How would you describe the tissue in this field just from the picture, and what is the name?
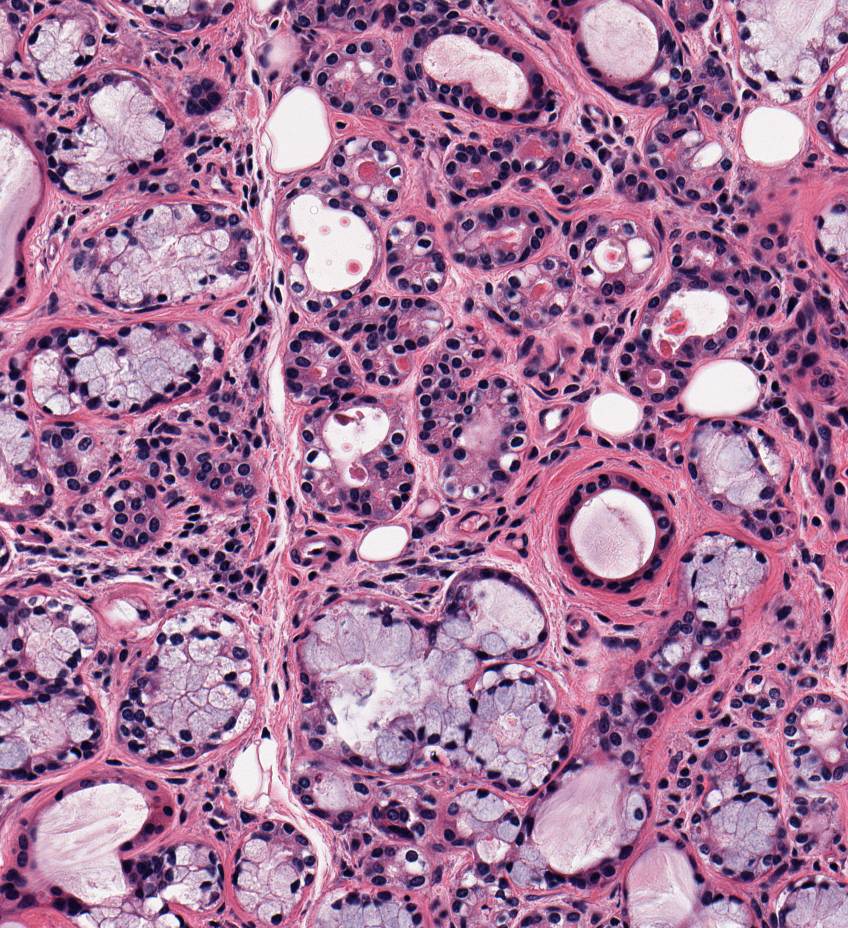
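Glandular units sit packed in rounded nests, thin bands of pink collagenous stroma between them. Mucous acini predominate on the left and along the bottom: pale grey-blue foamy cytoplasm, nuclei pressed flat against the base. I find no fat cells. This is minor salivary gland.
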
